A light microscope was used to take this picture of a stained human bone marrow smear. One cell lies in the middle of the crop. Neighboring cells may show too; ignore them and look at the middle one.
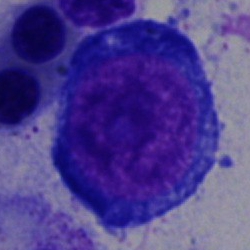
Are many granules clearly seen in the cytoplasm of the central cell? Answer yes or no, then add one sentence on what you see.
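No. No distinct granules are seen in the cytoplasm.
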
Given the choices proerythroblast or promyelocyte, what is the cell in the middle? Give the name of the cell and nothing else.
proerythroblast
